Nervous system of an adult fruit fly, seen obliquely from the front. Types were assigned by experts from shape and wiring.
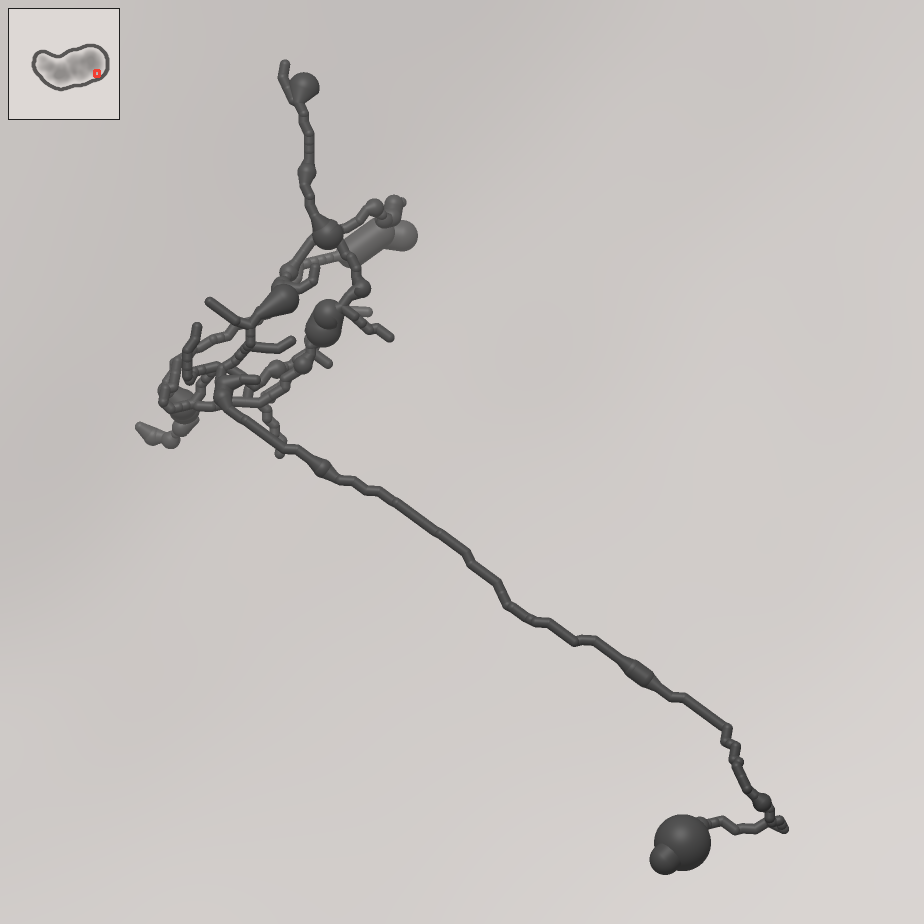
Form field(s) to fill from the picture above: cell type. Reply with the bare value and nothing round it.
Cm2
